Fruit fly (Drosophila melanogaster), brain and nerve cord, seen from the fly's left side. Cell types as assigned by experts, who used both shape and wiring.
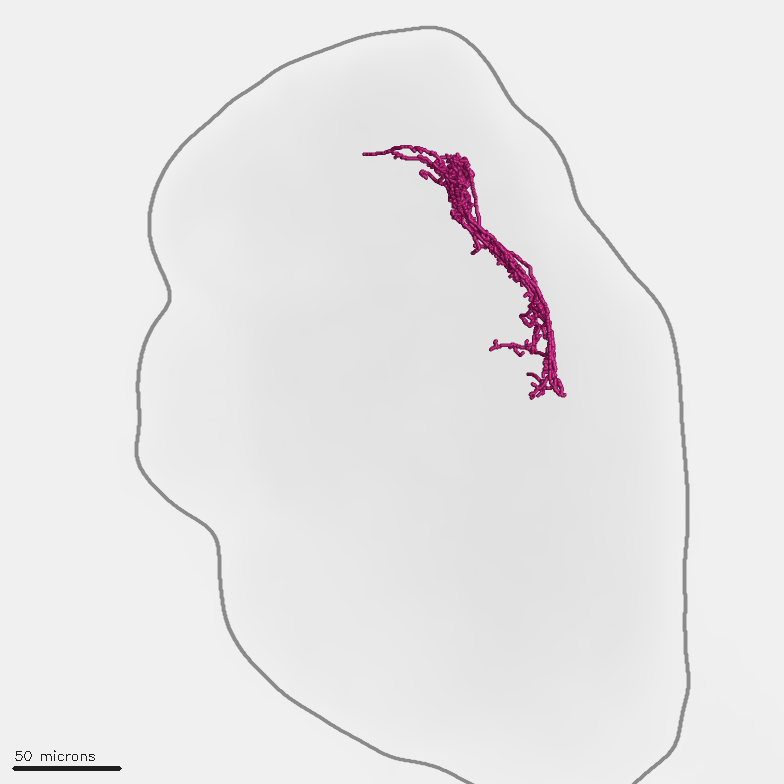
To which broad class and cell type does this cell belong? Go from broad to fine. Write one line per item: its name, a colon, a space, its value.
broad class: central-brain intrinsic neuron
cell type: ATL032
